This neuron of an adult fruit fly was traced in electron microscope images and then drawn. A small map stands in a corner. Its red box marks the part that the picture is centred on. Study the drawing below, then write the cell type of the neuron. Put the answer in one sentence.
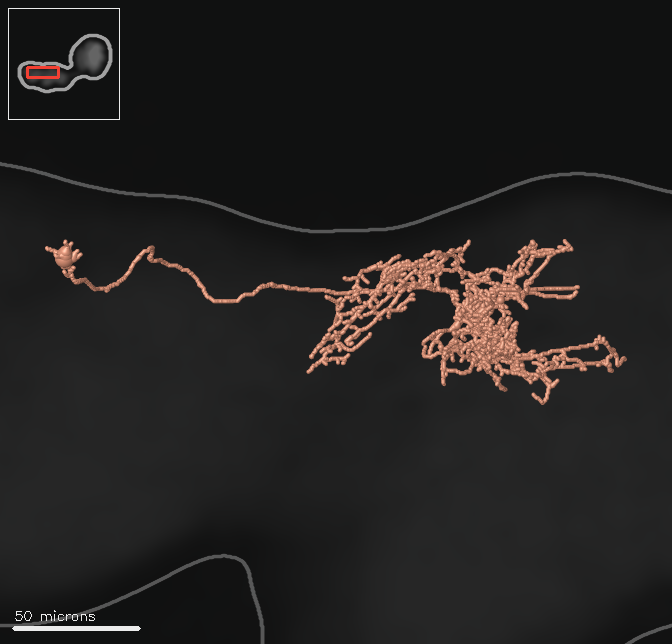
The cell type is INXXX142.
